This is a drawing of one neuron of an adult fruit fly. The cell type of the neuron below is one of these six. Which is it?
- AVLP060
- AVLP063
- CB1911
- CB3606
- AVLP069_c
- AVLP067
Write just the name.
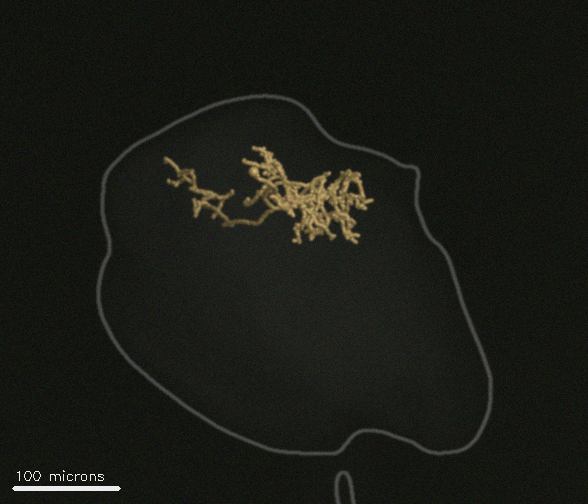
AVLP060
